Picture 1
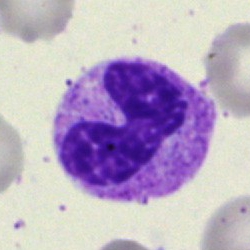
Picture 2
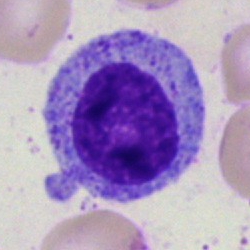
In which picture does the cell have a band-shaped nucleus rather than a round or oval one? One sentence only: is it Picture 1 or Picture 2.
Drawn out into a curved band without separate lobes is the nucleus of the cell in picture 1.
